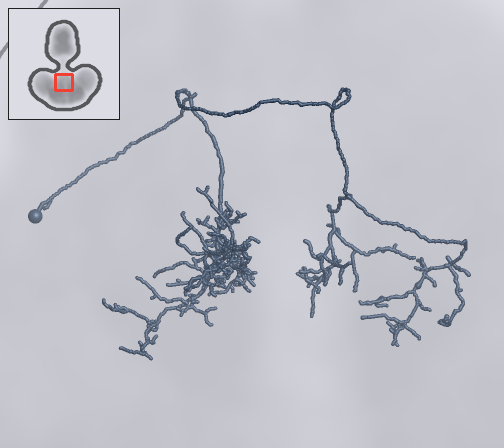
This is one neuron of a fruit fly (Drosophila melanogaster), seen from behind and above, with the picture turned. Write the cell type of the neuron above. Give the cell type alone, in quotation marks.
"GNG249"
